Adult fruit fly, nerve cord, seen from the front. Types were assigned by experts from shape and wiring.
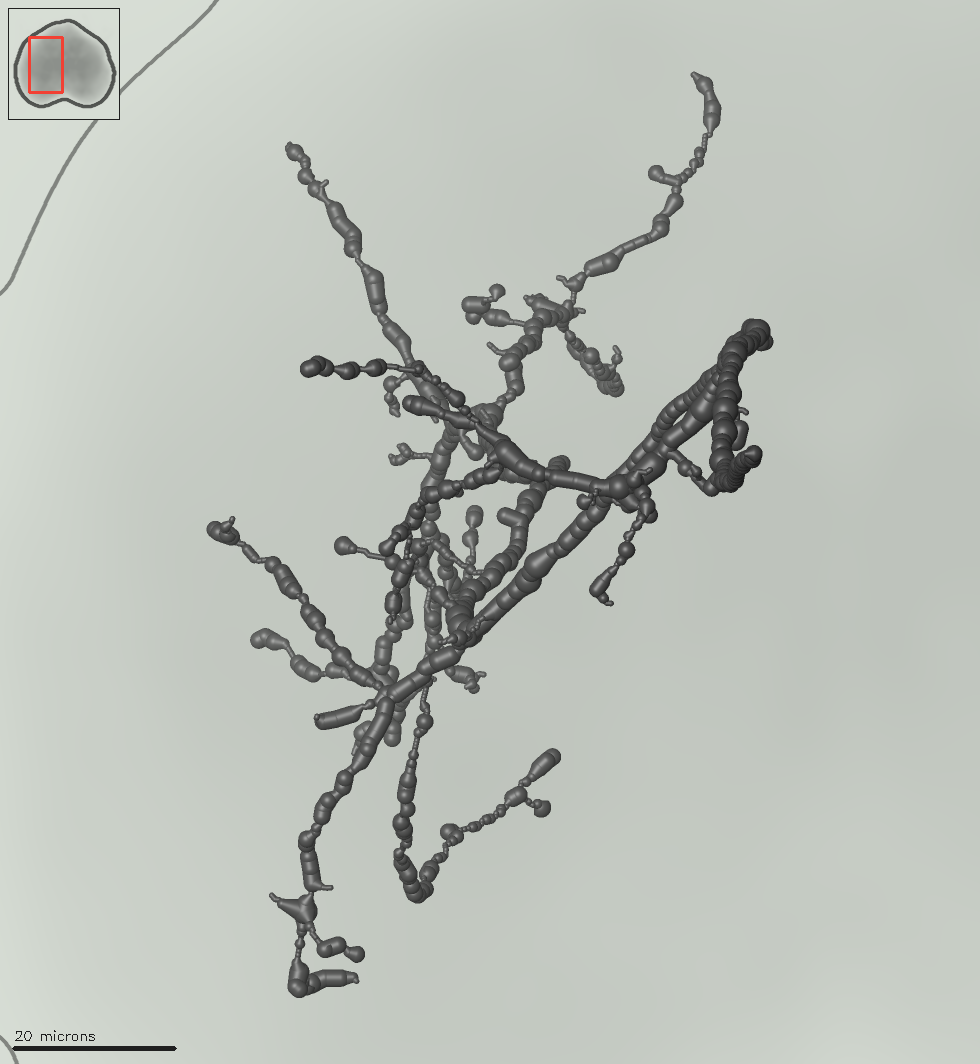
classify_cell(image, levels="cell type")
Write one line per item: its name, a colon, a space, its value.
cell type: DNa13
